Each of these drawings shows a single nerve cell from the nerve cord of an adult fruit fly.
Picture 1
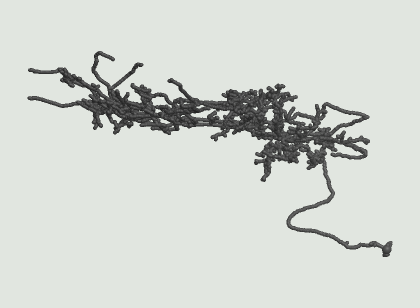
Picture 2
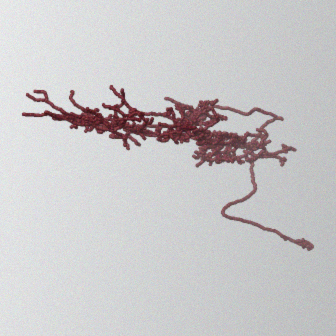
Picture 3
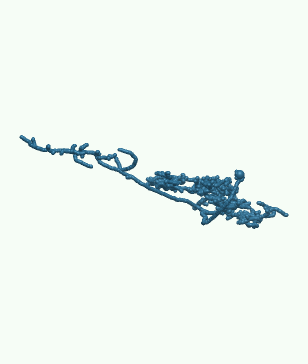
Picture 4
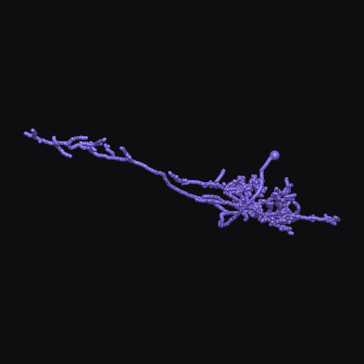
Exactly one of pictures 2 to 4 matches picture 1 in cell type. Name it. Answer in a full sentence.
Picture 2 shows a nerve cell of the same cell type.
